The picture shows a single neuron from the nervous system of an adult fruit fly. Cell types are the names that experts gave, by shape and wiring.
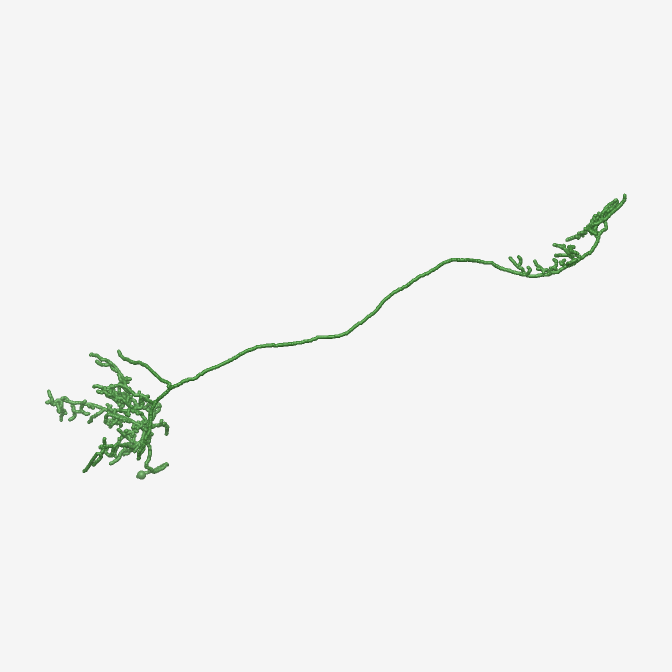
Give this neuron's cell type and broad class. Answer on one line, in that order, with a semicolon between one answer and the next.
ANXXX255; ascending neuron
